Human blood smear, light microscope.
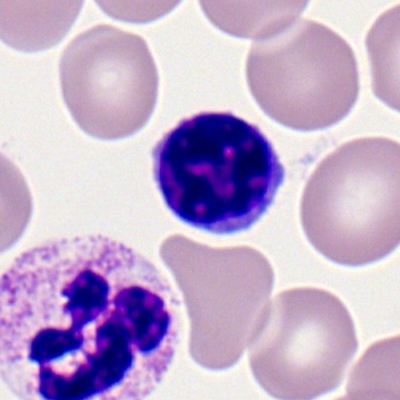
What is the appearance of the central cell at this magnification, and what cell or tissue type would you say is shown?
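Item one, the outline: round and smooth. Item two, the chromatin: dense and coarsely clumped. Item three, the cytoplasm: only a very thin blue rim visible, with no granules. Final item, the name: lymphocyte.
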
